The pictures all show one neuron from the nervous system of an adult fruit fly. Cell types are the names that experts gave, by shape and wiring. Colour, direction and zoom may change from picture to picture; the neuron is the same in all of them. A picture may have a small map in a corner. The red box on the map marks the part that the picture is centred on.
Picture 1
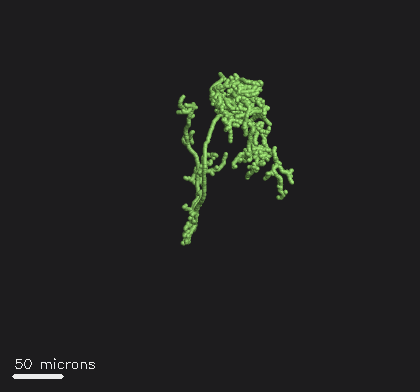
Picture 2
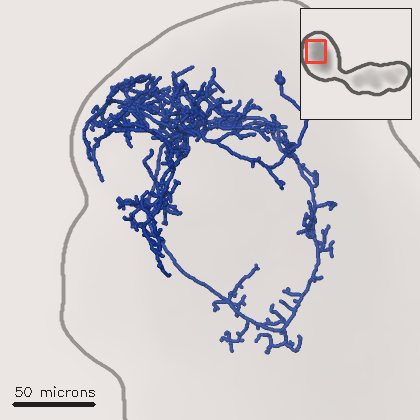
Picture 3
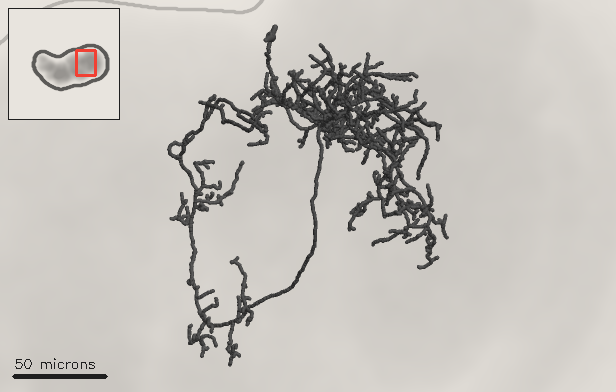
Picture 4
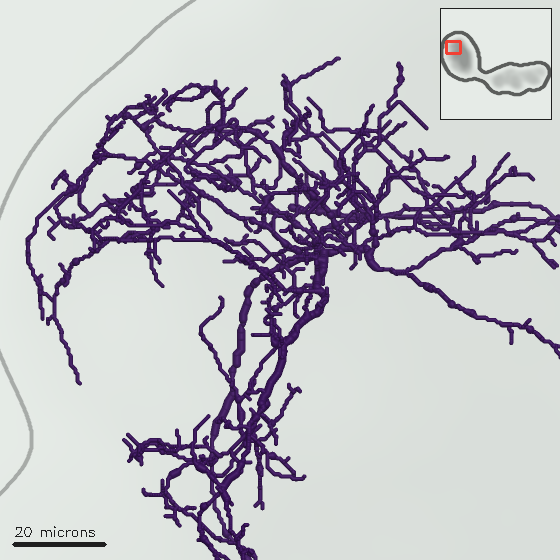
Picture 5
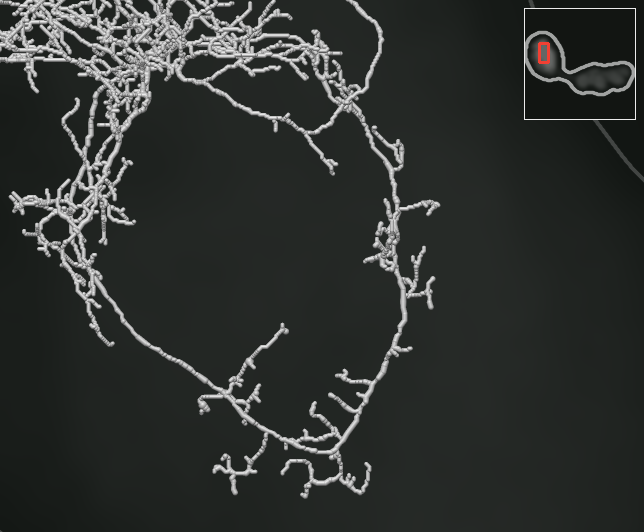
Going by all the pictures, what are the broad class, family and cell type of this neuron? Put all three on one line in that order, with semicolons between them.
central-brain intrinsic neuron; hemilineage SMPpm1; SMP456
